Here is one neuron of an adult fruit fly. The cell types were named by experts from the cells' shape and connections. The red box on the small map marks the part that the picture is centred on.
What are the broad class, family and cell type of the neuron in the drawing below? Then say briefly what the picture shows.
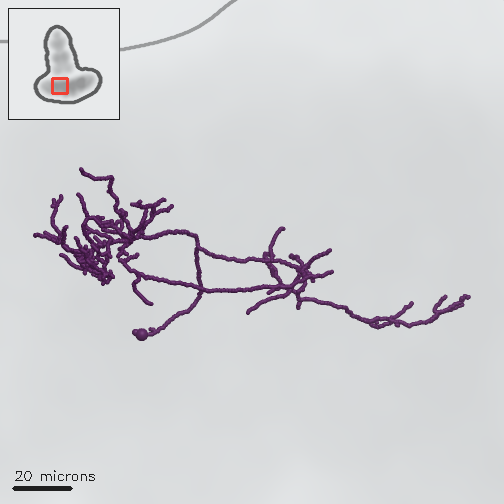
It is a central-brain intrinsic neuron. Its family is hemilineage SLPad1_anterior. It is of cell type LH008m. From left to right in the picture it spans about 150 microns. The picture shows dozens of branch ends.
